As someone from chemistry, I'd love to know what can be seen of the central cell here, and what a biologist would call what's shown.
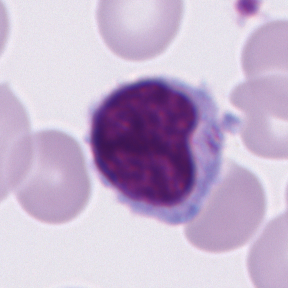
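On the right side, the nucleus shows a shallow notch, and no nucleoli can be seen within it. The rim of cytoplasm is widest on the right side of the cell. Fine, ragged projections line the cell's edge, most marked on the right. This cell is a large granular lymphocyte.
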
